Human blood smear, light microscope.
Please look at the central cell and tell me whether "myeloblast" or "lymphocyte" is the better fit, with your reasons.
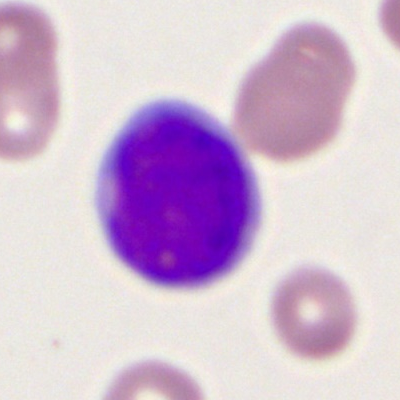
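Myeloblast. Chromatin dark purple, fairly even, a few small paler spots.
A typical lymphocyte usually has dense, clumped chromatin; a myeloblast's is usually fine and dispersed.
Outline round to slightly oval, smooth. Thin blue cytoplasmic rim, widest and palest on the left.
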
